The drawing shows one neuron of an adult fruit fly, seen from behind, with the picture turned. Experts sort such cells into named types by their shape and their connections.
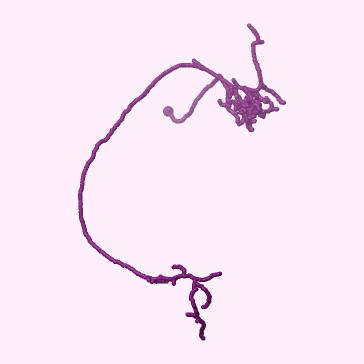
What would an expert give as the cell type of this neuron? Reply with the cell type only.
M_adPNm8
